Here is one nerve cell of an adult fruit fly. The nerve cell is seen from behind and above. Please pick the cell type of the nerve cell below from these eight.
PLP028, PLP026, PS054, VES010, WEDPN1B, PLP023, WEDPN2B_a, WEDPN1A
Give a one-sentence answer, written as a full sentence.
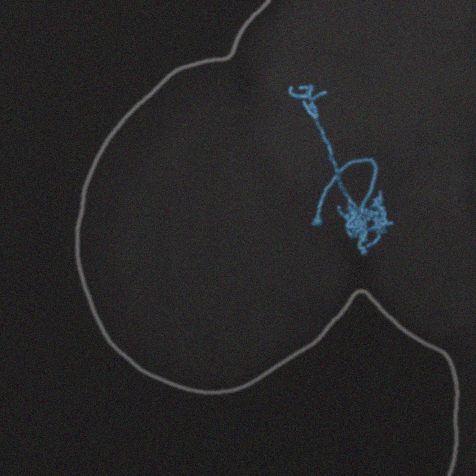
This nerve cell is assigned to the cell type WEDPN1B.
